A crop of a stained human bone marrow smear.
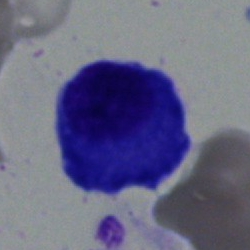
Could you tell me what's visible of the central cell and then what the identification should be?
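Roughly round in outline, the cell has a slightly bumpy, irregular edge. It stains deep blue-violet throughout, and its chromatin is dense and dark. Neither granules nor vacuoles can be made out. Answer: plasma cell.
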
